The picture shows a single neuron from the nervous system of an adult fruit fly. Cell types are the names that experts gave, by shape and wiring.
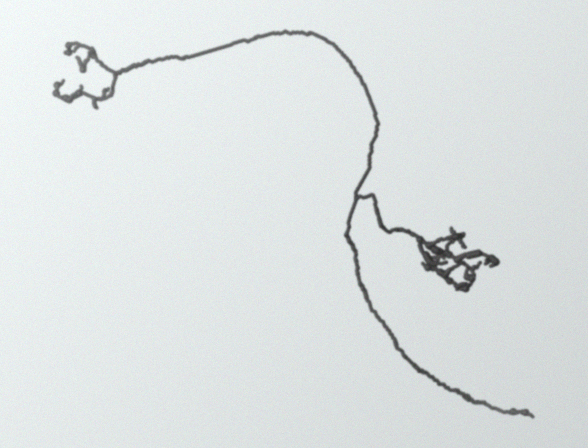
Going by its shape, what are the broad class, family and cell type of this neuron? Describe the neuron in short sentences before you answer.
The drawing shows no cell body. In this view it is about as wide as it is tall. It is a sensory neuron entering the brain. The name of its family is class olfactory. Its cell type is ORN_DC1.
